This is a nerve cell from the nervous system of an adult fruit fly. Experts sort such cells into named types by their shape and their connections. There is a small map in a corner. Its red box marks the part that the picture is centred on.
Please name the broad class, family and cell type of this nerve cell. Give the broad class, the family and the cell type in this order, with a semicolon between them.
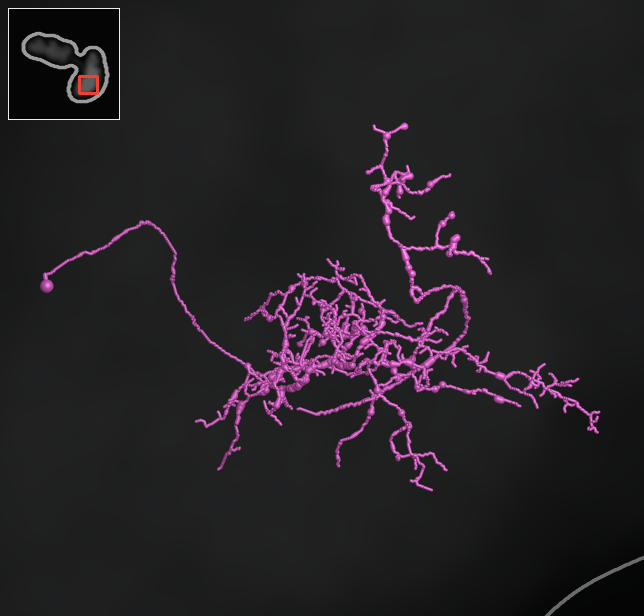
central-brain intrinsic neuron; hemilineage DM3_dorso_medial; SMP516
